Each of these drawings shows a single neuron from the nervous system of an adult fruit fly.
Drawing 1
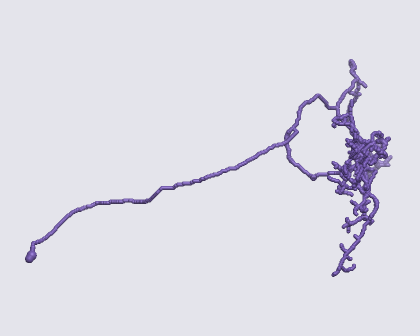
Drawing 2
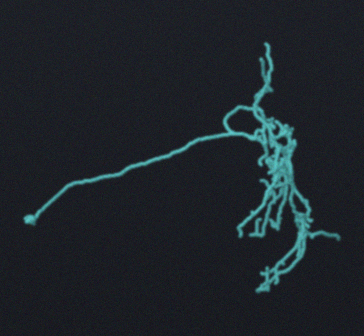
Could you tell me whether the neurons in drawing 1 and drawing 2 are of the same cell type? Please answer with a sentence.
They are of different cell types.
